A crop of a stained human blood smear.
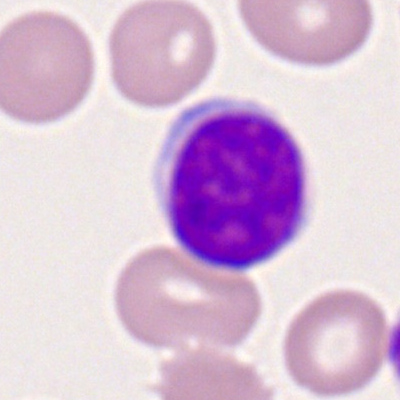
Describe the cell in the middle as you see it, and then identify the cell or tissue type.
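Look first at the smooth, roughly round outline. Nearly the whole cell is nucleus; the pale blue cytoplasm is only a thin rim, clearest at the upper left. The chromatin is dense and dark purple, with small paler patches. This is a lymphocyte.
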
